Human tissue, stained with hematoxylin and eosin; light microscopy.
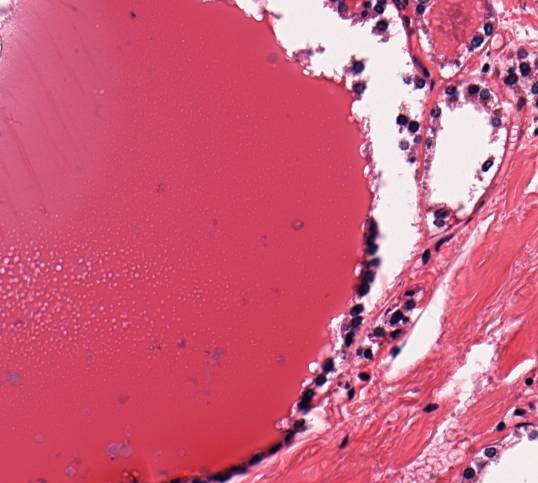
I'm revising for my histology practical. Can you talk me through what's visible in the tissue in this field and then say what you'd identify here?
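One large colloid-filled follicle takes up the left and central field. Its right edge is lined by a single layer of flattened cells with small, dark, densely stained nuclei. Several smaller follicles sit in the upper right, lumens mostly empty and white. Name: thyroid.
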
